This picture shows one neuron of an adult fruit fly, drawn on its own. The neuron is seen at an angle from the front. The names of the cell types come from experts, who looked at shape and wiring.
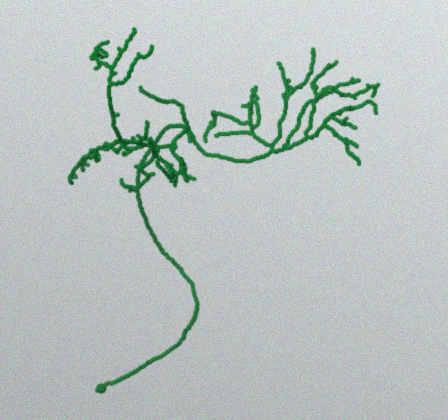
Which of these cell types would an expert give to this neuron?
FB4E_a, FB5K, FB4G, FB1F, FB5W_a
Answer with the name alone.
FB4E_a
